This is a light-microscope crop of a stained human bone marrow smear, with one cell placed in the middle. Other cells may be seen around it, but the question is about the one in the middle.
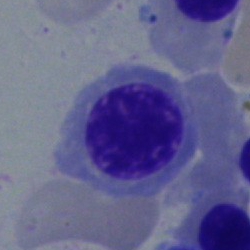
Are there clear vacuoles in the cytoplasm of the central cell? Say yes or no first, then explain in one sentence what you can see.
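No. The cytoplasm contains no vacuoles.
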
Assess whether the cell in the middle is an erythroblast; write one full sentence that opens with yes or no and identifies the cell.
Yes, the centre of the crop holds an erythroblast.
